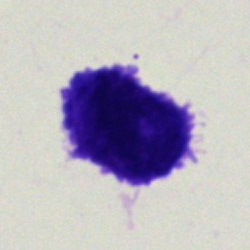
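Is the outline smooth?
No; it is irregular and ragged.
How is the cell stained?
Deep violet-purple throughout, darkest in the upper left part.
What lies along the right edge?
Fine, short frayed projections.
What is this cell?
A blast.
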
